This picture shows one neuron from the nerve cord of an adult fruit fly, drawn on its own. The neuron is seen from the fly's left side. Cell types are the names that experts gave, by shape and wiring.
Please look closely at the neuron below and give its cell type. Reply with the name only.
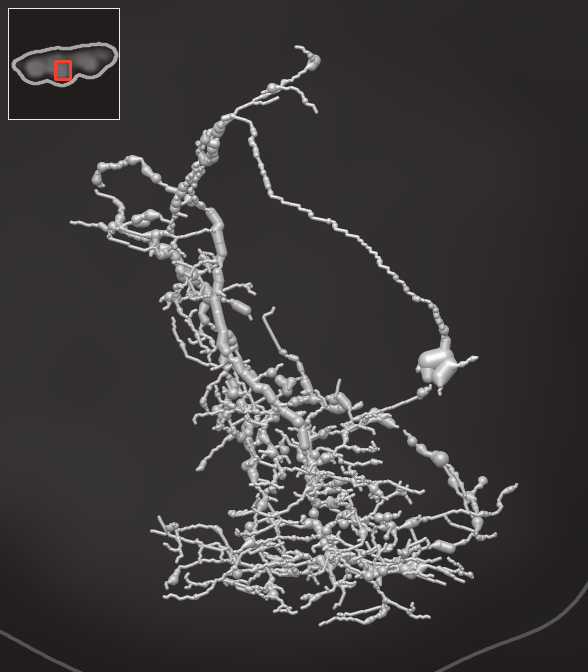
IN12B022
